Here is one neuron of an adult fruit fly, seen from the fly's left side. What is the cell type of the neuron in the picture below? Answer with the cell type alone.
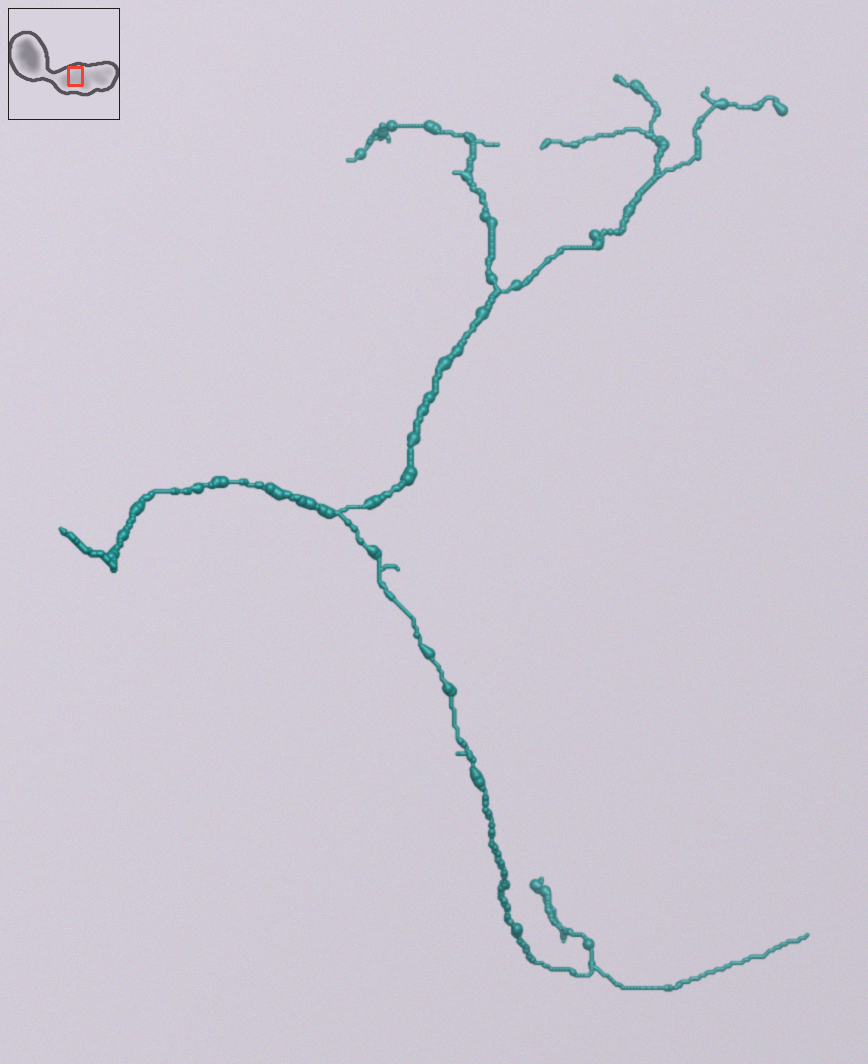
SNxx26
